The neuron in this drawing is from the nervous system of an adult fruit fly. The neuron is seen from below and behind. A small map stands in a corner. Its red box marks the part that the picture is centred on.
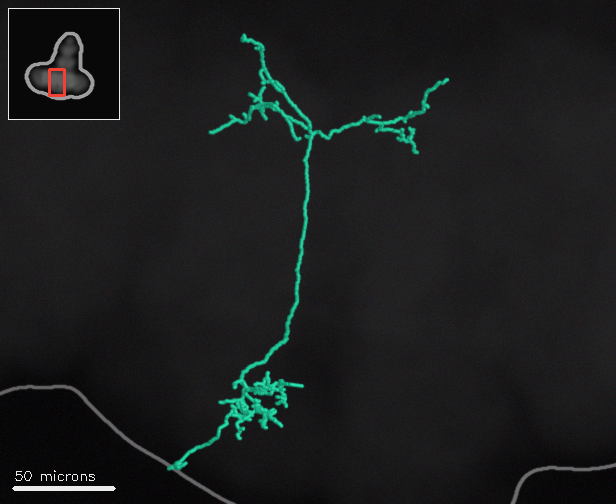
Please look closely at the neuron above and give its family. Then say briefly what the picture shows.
Its family is hemilineage FLAa2. Its broad class is central-brain intrinsic neuron. From top to bottom in the picture it spans about 200 microns. As drawn here it is taller than it is wide.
